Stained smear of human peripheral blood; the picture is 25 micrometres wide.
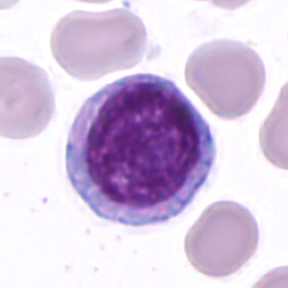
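Plasma cell, seen here as a roughly round cell with a smooth edge. Look at how the round nucleus, about 10 micrometres across, fills most of the cell and leaves only a narrow rim of cytoplasm. Its chromatin is dark purple and finely mottled, with small paler spots scattered through it. In that rim you will find no coarse coloured granules.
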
